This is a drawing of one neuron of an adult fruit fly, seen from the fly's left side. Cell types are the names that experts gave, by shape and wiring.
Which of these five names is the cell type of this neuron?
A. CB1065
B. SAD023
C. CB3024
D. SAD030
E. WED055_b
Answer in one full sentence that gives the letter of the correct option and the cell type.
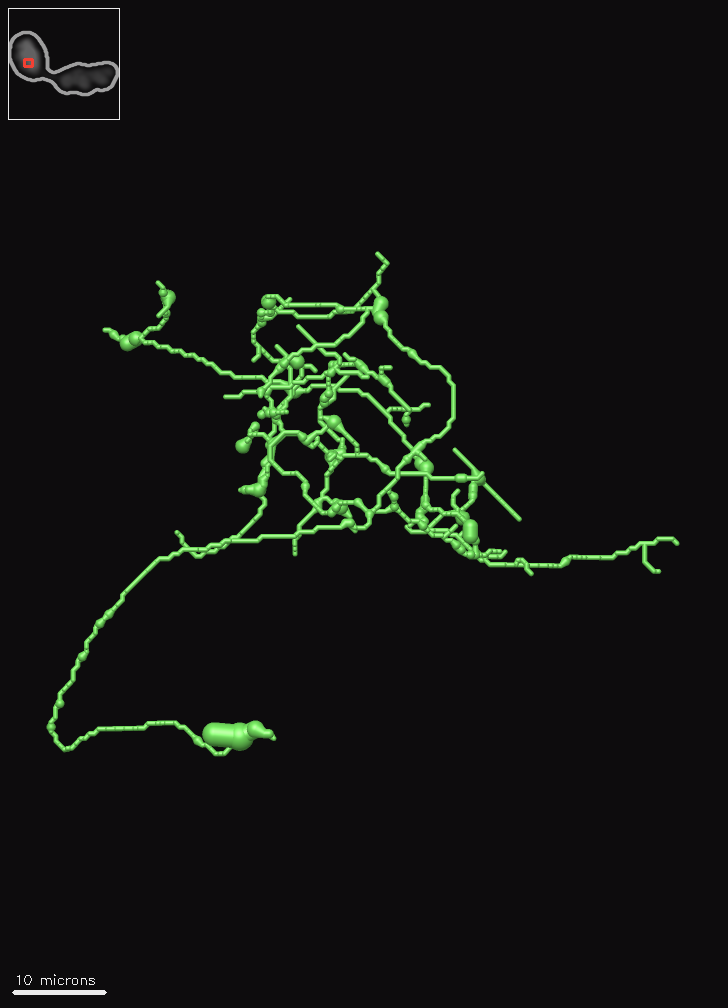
It is SAD030, option D, that is the cell type of the neuron.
